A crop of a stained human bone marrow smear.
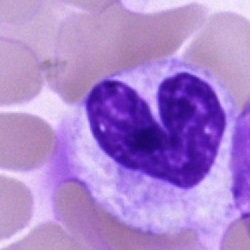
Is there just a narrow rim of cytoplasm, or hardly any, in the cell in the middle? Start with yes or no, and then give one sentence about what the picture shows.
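No. The cytoplasm is abundant and surrounds the nucleus on all sides, with its widest band below the nucleus.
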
